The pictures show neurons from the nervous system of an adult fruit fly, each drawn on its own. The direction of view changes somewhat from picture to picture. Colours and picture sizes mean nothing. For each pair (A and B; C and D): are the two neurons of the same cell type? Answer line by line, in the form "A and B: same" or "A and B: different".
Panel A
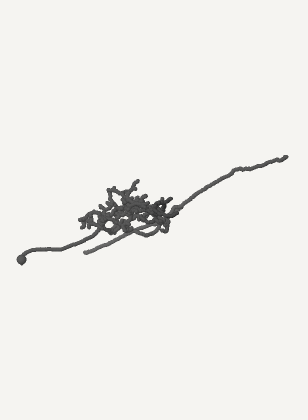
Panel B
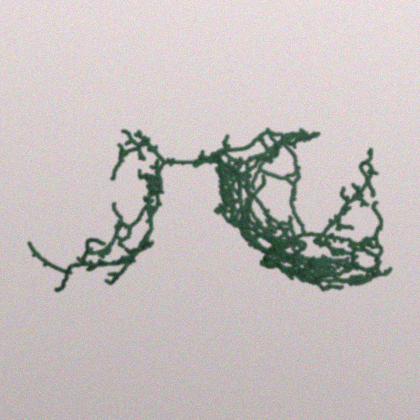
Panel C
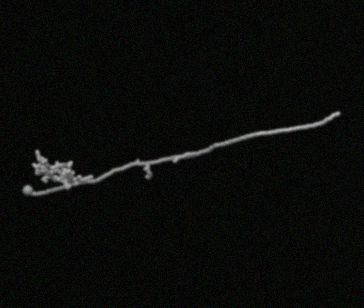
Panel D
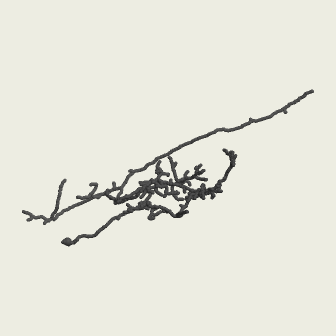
A and B: different
C and D: same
